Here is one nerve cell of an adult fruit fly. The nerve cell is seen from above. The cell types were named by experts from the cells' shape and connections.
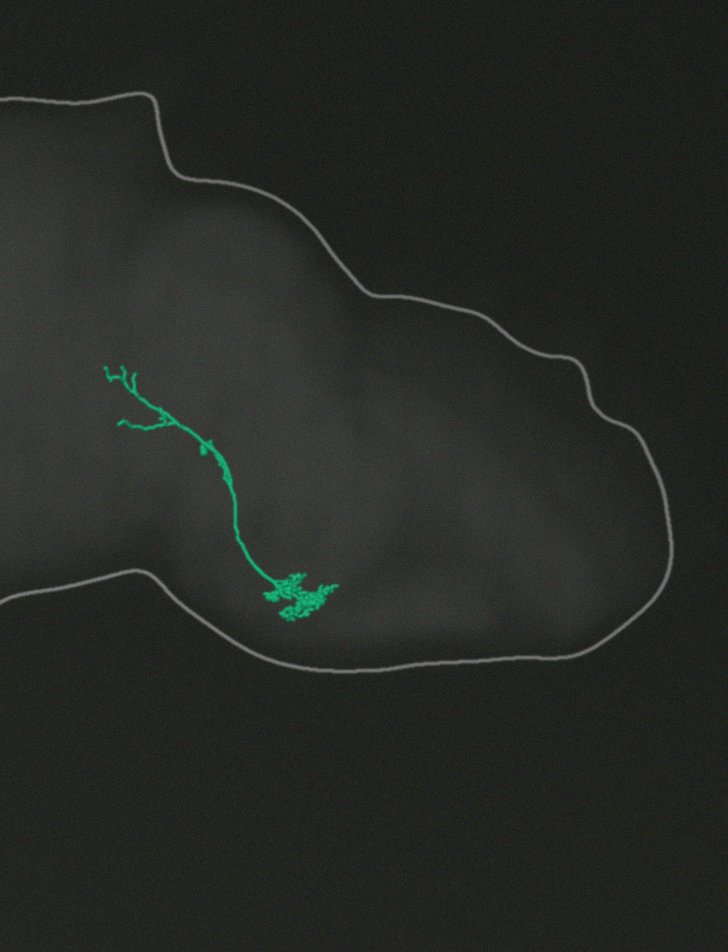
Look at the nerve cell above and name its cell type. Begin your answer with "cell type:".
cell type: LC4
